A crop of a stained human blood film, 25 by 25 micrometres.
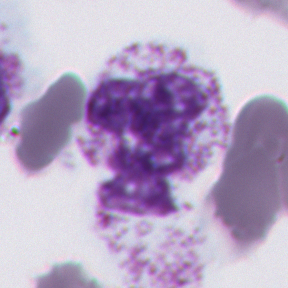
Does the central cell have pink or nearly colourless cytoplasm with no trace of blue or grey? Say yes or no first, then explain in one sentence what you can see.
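Yes. The cytoplasm is pale and nearly colourless.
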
